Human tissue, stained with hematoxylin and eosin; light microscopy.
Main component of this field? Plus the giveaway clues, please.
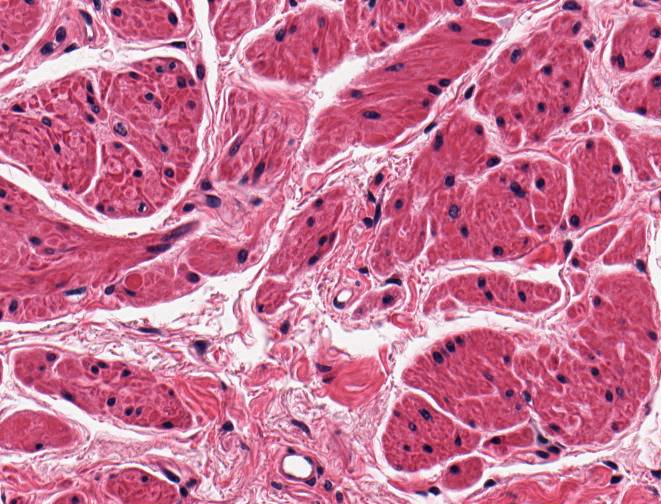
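Smooth muscle, checked feature by feature. Layout: bundles of smooth muscle cells, separated by strips of loose connective tissue. Orientation: the bundles run in differing directions, some cut across and others along their length.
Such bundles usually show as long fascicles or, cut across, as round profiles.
Nuclei: each muscle cell has one central nucleus, elongated with blunt ends where cut lengthwise.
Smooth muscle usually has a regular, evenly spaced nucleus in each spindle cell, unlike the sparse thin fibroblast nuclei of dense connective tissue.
Cytoplasm: pink, with no cross-striations.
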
